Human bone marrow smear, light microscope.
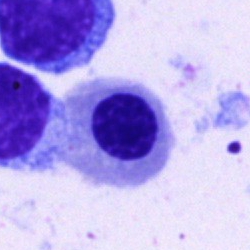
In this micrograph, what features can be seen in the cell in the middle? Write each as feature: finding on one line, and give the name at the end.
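Outline: smooth, roughly round
Nucleus: off-centre, toward upper right
Chromatin: dark, densely stained
Nucleolus: none visible
Cell: erythroblast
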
